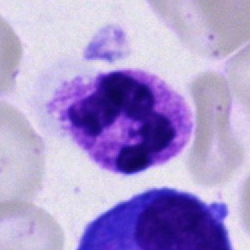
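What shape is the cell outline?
Roughly round.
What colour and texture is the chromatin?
Dark purple and coarsely clumped.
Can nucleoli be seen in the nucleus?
No, none are visible.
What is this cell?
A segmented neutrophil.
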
